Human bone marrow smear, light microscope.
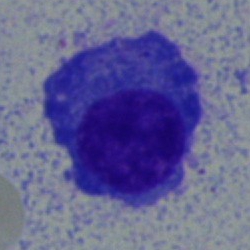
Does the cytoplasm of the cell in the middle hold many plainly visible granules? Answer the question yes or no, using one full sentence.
No, the cytoplasm of the cell shows no visible granules.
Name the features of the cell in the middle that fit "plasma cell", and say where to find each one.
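This is a plasma cell, and its nucleus, which sits off centre in the lower part of the cell, goes with that name.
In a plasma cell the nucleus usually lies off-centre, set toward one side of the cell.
The cytoplasm stains a deep blue and forms its widest band above the nucleus. Bumps stand out most clearly along the upper and right edges of the cell. Nothing seen here runs against the name.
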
